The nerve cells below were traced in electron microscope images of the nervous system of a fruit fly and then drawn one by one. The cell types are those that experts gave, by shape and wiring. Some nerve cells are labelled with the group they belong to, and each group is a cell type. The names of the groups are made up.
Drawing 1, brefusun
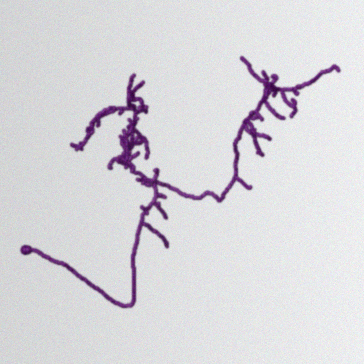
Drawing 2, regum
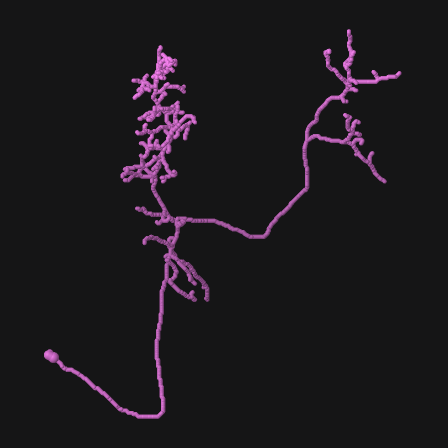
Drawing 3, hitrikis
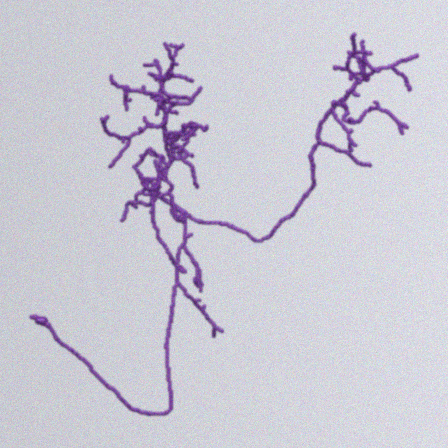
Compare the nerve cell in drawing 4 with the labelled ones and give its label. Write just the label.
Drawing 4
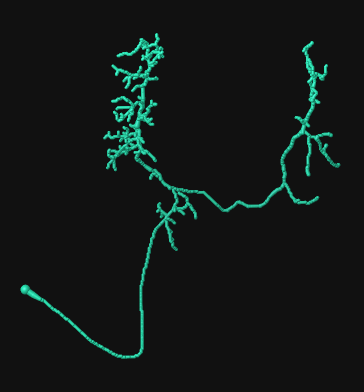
regum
